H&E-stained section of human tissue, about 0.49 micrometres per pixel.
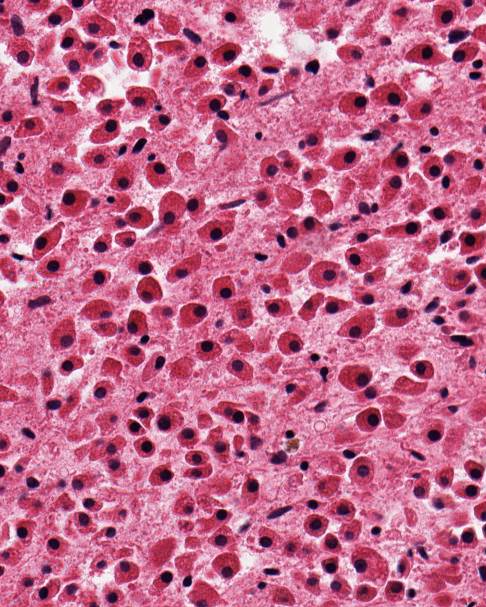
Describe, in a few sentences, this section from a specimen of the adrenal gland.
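Looking over it, I find large rounded cells scattered fairly evenly and densely across the whole field, not forming glands, tubules or other units. Each has abundant, smooth, deeply pink cytoplasm. There's a single round dark nucleus per cell, often sitting toward one edge of the cytoplasm. Near the lower centre, one small brown granule lies in the background.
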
